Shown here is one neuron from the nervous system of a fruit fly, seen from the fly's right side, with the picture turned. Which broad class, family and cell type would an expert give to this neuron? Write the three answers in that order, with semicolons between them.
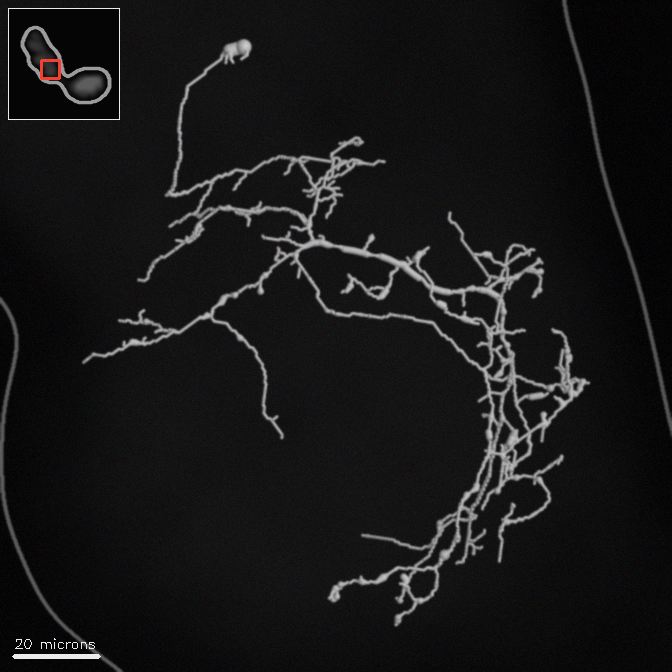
nerve-cord intrinsic neuron; hemilineage 03A; IN03A065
